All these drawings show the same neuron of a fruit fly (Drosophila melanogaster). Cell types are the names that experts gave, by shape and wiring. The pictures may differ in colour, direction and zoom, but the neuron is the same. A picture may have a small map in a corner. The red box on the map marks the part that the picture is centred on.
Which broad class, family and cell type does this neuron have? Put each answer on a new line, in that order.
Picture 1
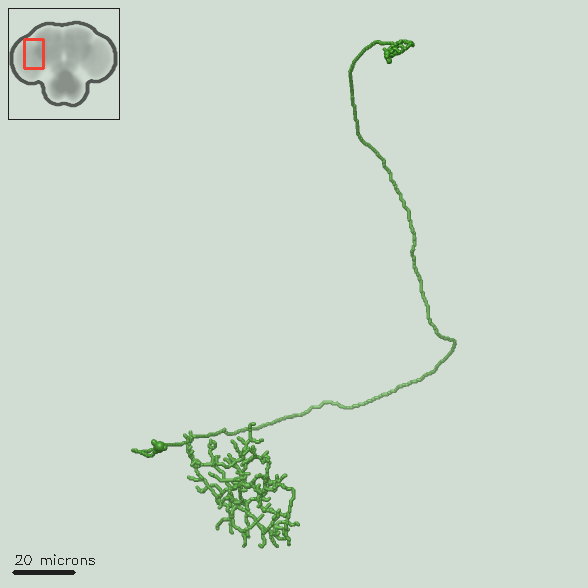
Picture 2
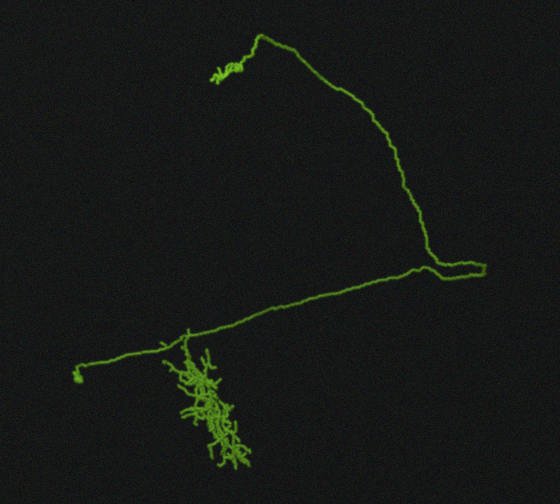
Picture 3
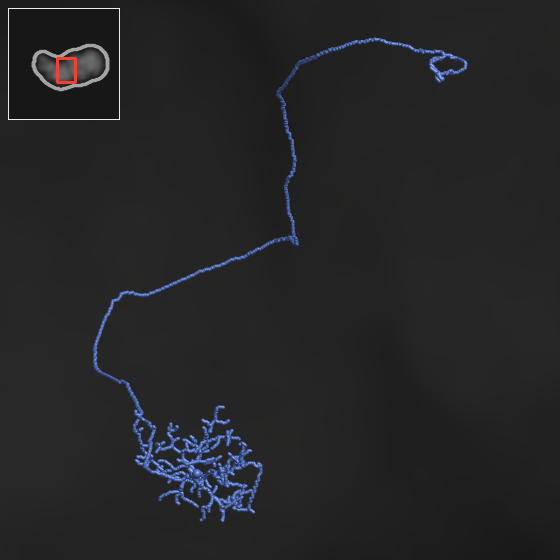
visual projection neuron
MeTu
MeTu3c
